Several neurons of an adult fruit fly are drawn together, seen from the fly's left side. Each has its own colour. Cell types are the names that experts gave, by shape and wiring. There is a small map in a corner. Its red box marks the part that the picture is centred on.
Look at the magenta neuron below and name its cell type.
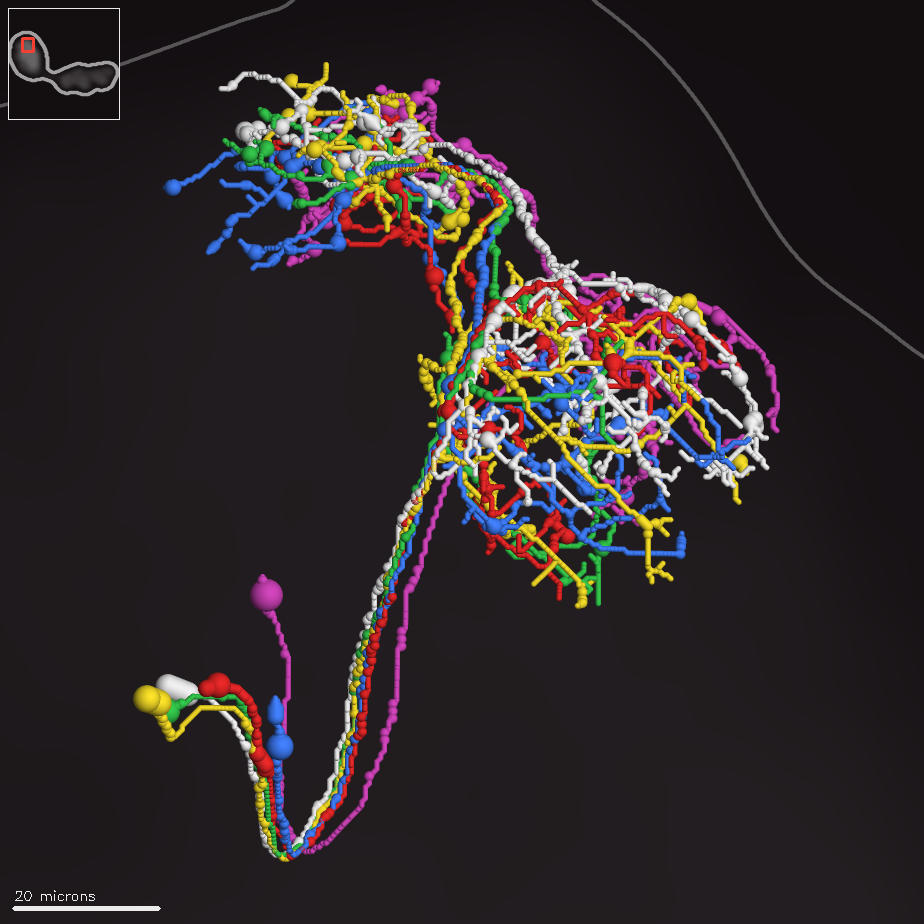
LHAV5a6_b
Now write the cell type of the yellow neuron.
LHAV5a2_b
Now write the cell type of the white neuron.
LHAV5a6_a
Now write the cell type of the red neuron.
LHAV5a2_d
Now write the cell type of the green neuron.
LHAV5a2_a3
